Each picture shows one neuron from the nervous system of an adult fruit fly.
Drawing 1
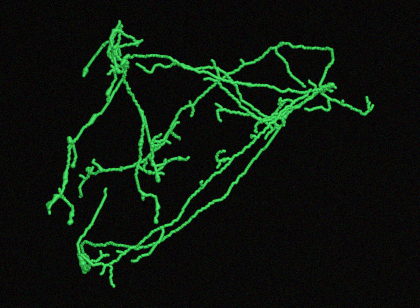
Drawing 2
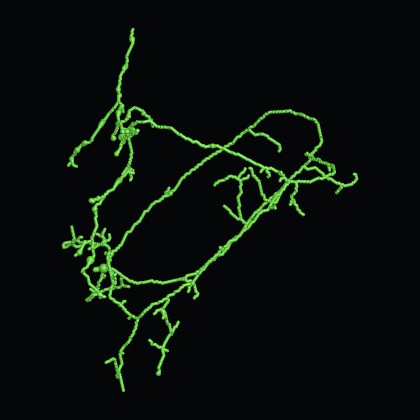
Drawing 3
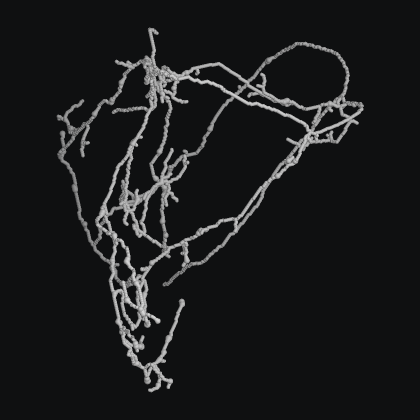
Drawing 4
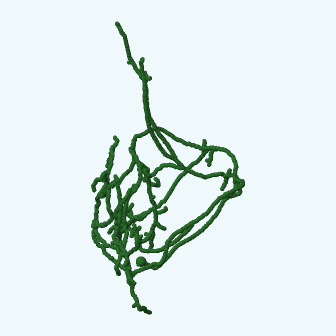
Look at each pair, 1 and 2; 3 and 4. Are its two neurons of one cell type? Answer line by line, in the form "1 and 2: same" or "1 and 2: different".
1 and 2: same
3 and 4: same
